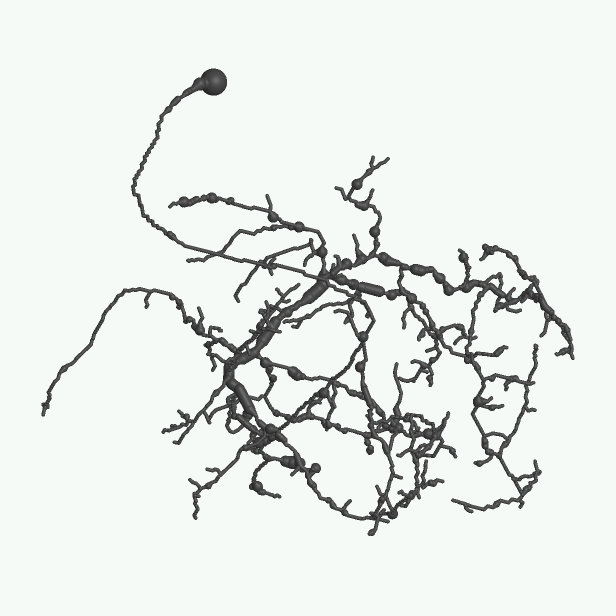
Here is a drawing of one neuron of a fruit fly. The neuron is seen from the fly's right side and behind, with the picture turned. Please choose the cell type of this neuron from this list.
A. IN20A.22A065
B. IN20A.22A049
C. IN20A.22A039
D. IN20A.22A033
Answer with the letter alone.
D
